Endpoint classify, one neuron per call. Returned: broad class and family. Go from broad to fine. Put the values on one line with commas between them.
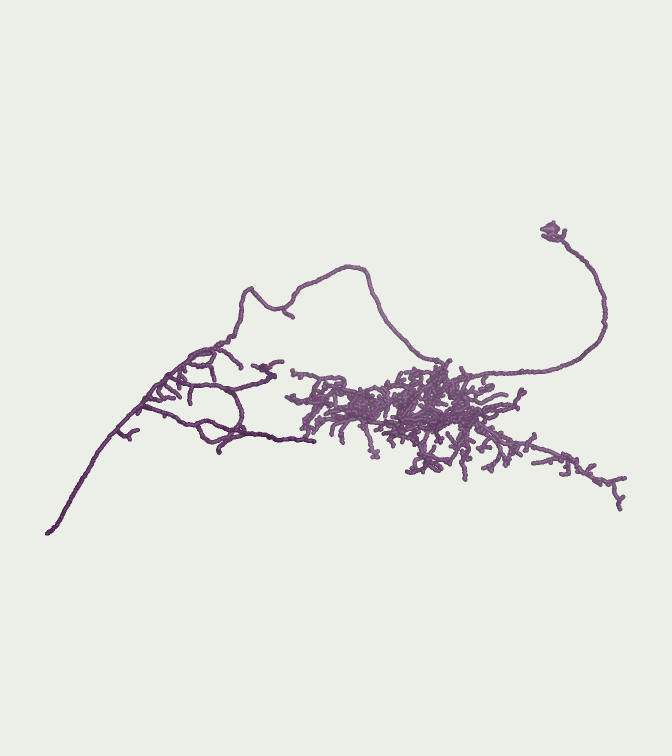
ascending neuron, hemilineage 19B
